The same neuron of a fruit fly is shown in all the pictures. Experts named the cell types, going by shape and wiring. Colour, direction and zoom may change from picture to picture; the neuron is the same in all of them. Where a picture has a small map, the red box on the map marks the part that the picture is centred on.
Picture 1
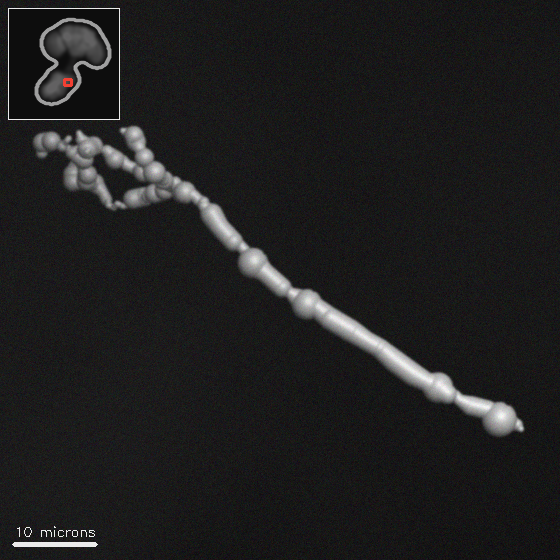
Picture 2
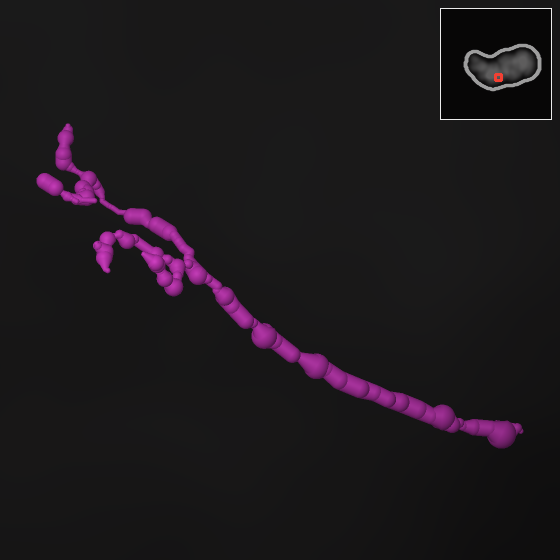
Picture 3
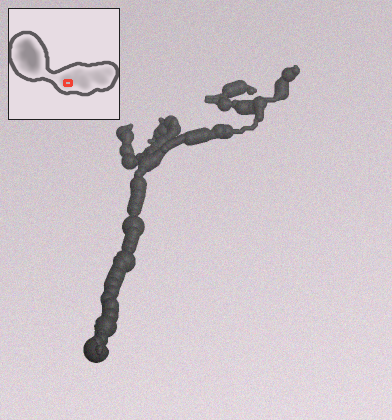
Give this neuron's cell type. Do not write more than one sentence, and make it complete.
This particular neuron has the cell type SNpp57.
